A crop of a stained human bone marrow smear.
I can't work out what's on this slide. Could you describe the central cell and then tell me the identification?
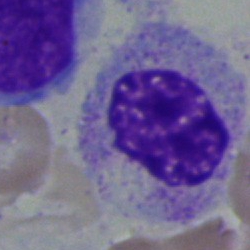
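First I notice the nucleus sitting off-centre, toward the right side of the cell. Its chromatin looks dense and dark purple, with small pale spots scattered through it. Around it, the cytoplasm makes a wide, pale grey-blue rim, and fine purple granules are scattered throughout. So this is a myelocyte.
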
